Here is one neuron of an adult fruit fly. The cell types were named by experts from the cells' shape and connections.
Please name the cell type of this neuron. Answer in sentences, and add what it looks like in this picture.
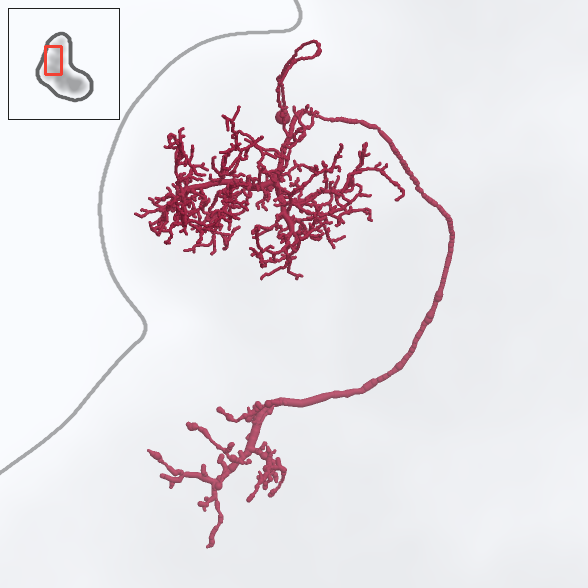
It is of cell type IN19A014. It is a nerve-cord intrinsic neuron. As drawn here it is taller than it is wide.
